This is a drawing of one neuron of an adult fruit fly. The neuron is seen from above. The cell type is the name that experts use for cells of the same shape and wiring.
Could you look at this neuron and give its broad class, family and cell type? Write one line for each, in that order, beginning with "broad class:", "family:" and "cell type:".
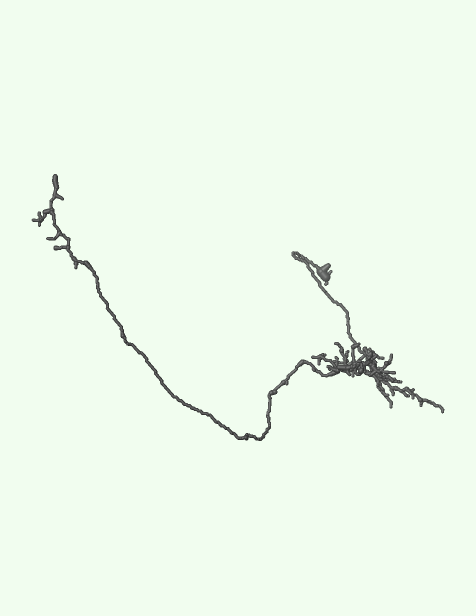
broad class: nerve-cord intrinsic neuron
family: hemilineage 10B
cell type: IN10B054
